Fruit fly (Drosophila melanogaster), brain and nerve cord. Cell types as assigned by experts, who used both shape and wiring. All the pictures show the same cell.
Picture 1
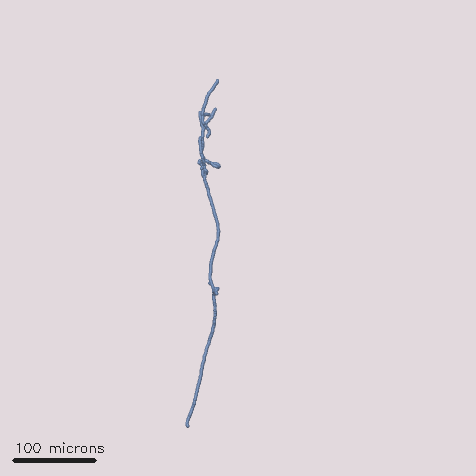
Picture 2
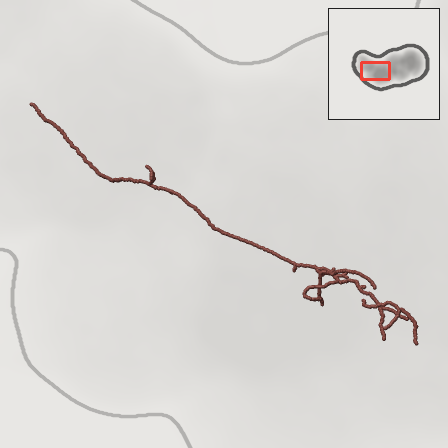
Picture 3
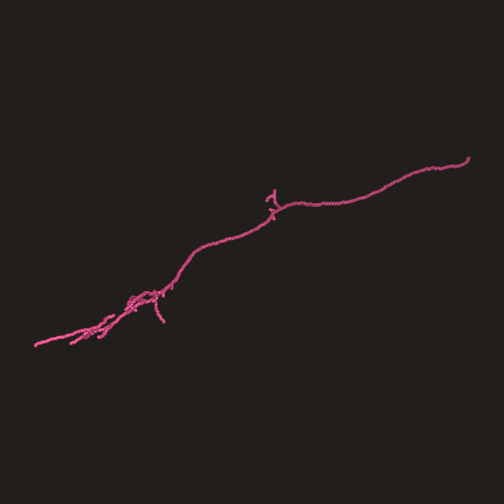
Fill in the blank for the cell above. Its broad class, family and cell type: sensory neuron entering the nerve cord; class mechanosensory proprioceptive; SNpp42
